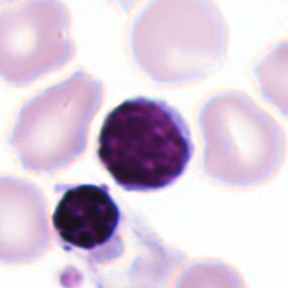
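Normoblast at the centre of the field. Look closely: cytoplasm is scant, at most a very thin rim around the nucleus. No nucleoli show in the nucleus, and no granules anywhere in the cell. Notice too that the outline is smooth, with no surface projections.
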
